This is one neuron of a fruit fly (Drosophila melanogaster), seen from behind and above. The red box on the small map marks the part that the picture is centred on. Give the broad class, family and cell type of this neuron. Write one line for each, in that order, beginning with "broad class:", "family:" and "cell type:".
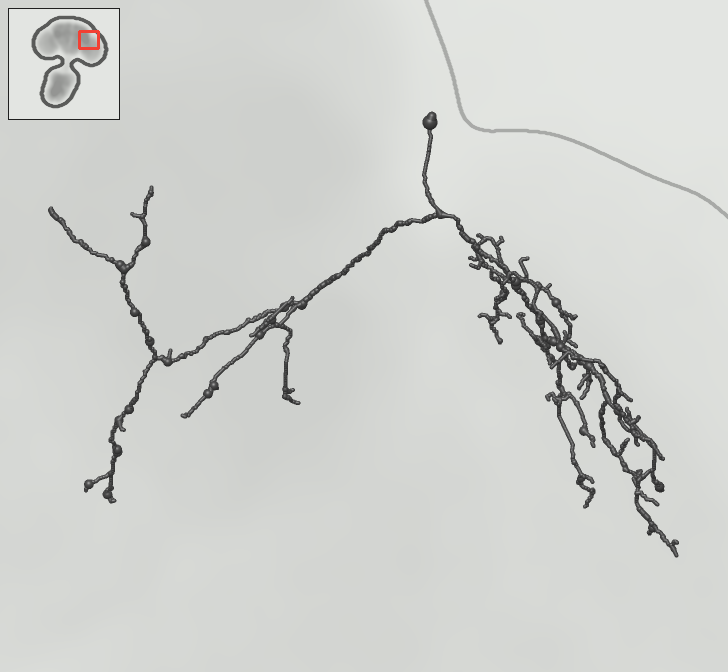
broad class: visual projection neuron
family: MeVP
cell type: MeVP14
